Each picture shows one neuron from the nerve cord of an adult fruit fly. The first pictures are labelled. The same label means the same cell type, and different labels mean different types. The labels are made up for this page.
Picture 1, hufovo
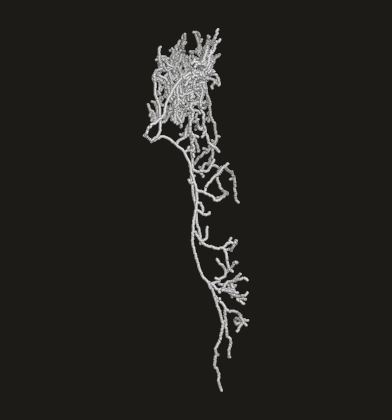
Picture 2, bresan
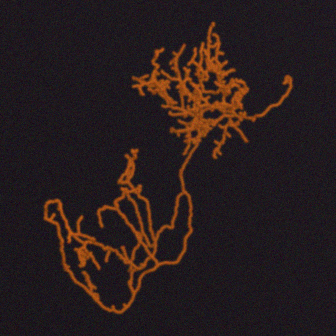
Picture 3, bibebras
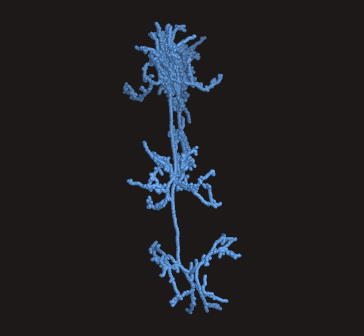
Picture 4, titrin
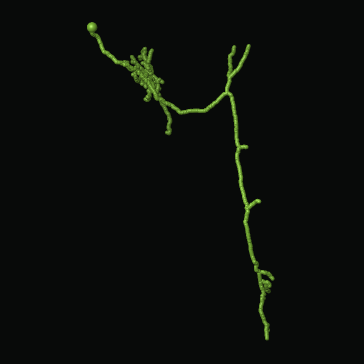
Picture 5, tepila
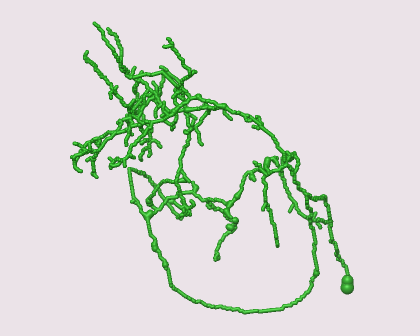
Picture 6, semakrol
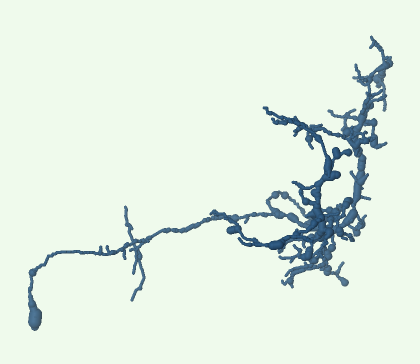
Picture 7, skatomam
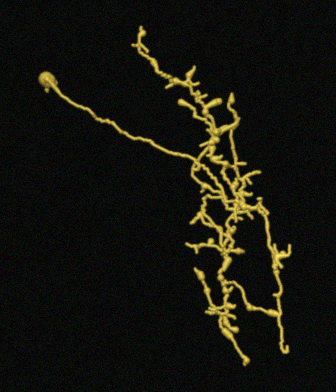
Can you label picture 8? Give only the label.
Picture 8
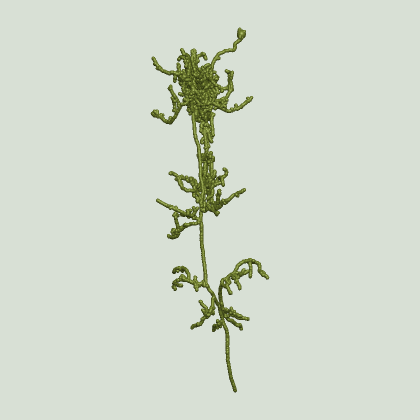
bibebras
